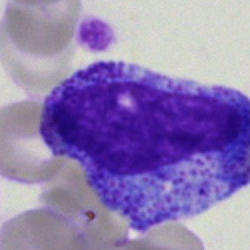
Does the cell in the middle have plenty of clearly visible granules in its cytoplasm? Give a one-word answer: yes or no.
Yes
